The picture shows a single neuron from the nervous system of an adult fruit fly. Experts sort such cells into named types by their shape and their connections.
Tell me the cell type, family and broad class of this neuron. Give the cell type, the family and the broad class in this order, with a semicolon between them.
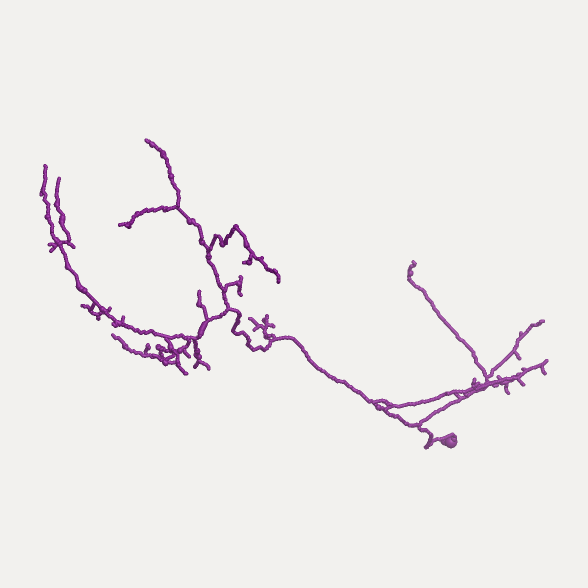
CB3143; hemilineage SMPad2; central-brain intrinsic neuron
